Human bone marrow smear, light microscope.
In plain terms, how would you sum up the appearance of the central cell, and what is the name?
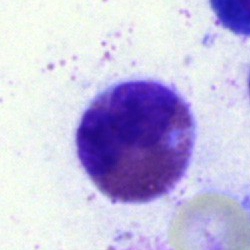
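Look first at the chromatin: dark purple and coarsely clumped. The cytoplasm you can see is pinkish-purple, lying mainly at the lower right, and its texture is finely granular rather than smooth. Just right of the nucleus, a pale clear patch sits within it. This cell is an eosinophil.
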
